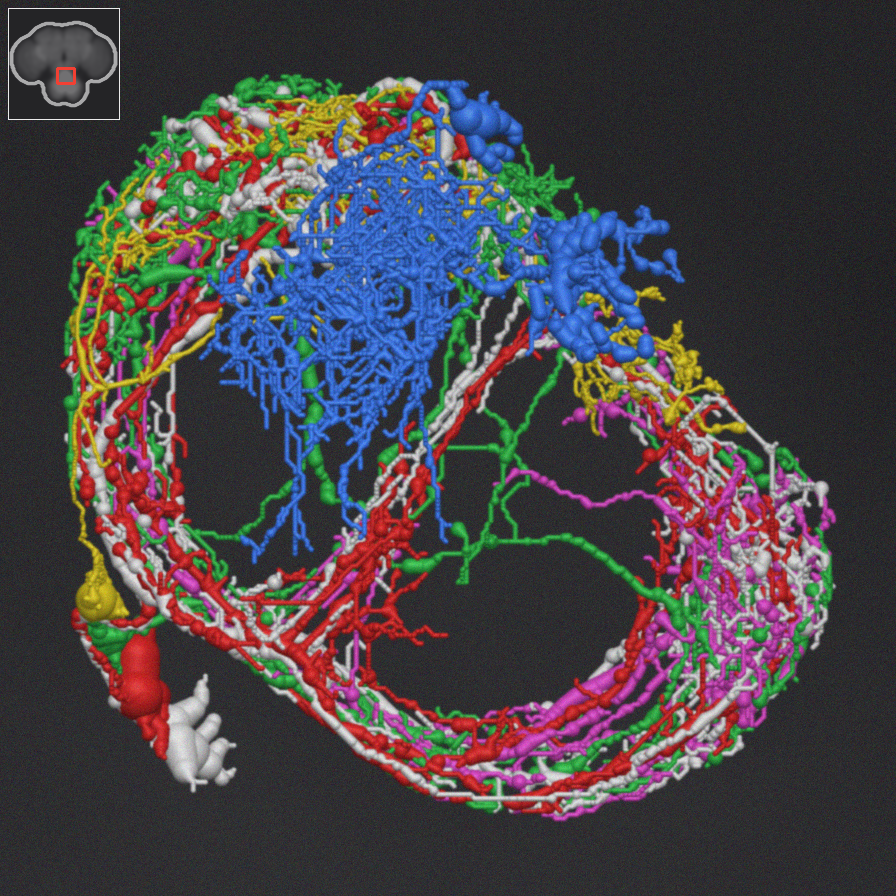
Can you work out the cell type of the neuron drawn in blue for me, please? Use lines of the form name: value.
cell type: INXXX287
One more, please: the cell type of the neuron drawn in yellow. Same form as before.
cell type: IN06A064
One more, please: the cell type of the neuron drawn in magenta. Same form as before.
cell type: INXXX265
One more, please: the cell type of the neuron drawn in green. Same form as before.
cell type: INXXX197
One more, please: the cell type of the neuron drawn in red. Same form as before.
cell type: INXXX181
